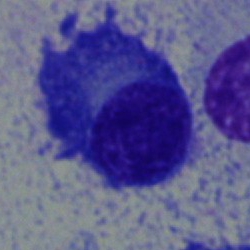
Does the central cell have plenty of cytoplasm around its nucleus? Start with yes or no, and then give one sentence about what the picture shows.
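Yes. The cytoplasm is plentiful, filling much of the cell beside the nucleus.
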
